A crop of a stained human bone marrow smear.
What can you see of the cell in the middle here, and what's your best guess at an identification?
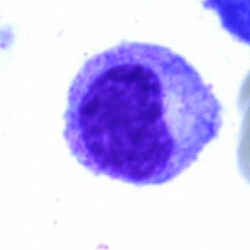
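The nucleus lies toward the left side of the cell and is indented on its right side. A pale zone lies in the cytoplasm beside this indentation. Fine purple granules are scattered through the cytoplasm. The cell is a metamyelocyte.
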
